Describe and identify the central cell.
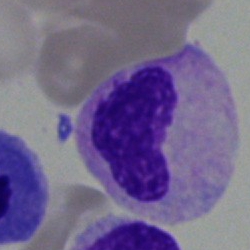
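A kidney-shaped nucleus shows an indentation on its right side. This nucleus lies off-centre, toward the left side of the cell. Its chromatin is dark purple and clumped, with small paler spaces between the clumps. No vacuoles are seen in the cytoplasm. This cell is a band neutrophil.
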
